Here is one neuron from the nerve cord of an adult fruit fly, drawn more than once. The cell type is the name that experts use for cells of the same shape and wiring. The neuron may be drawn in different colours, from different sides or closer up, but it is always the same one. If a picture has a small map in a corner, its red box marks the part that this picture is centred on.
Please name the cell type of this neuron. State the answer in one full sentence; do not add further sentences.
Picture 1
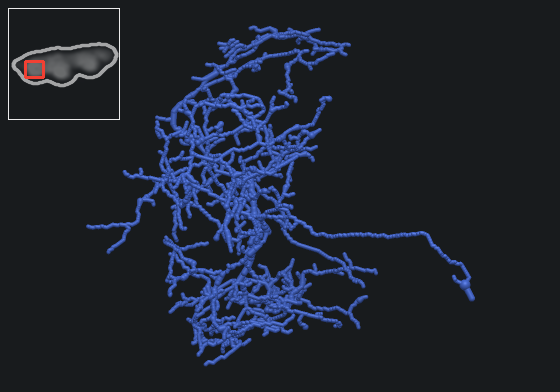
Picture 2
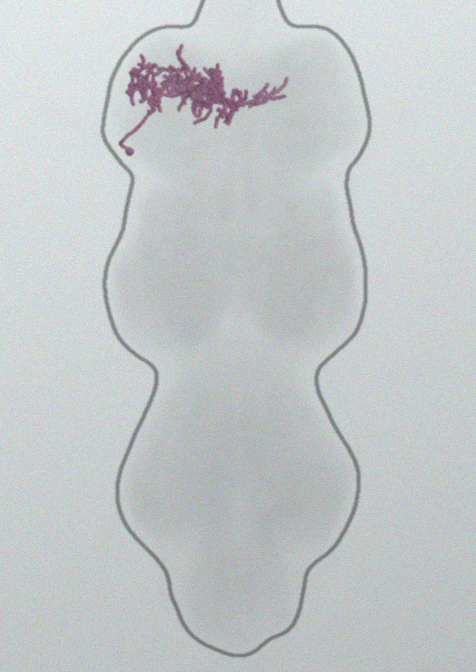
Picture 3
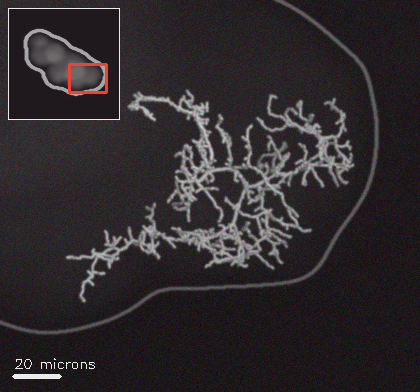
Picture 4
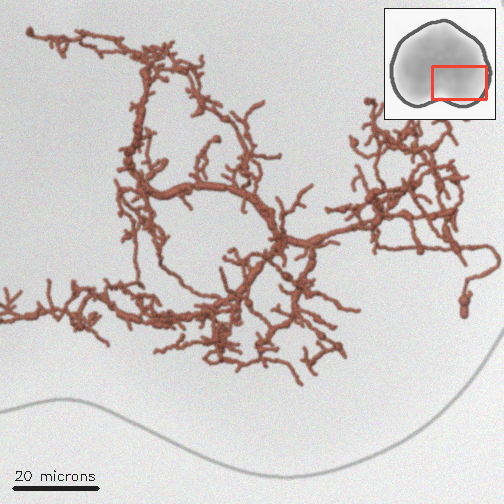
This neuron is a cell of type IN20A.22A011.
